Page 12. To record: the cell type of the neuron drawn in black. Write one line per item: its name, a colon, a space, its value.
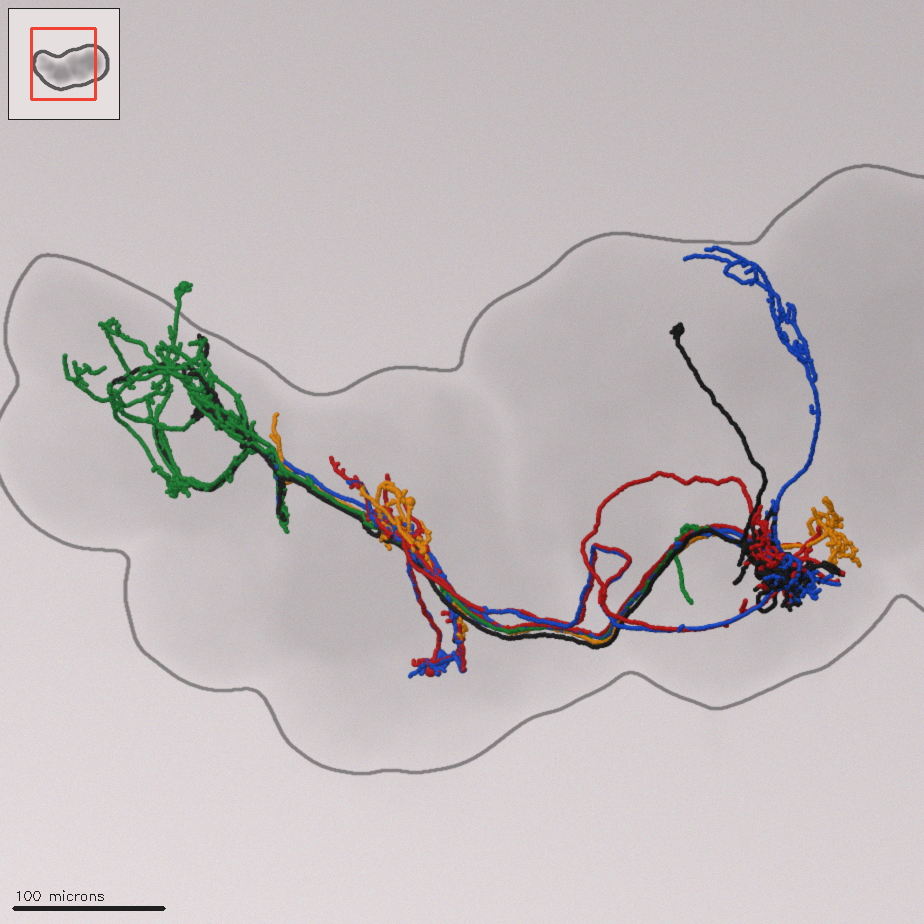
cell type: DNp65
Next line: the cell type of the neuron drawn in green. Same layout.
cell type: ANXXX202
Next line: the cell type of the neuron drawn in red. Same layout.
cell type: AN27X018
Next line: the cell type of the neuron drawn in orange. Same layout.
cell type: ANXXX338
